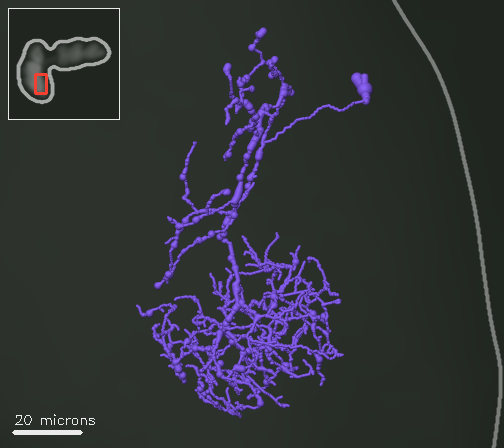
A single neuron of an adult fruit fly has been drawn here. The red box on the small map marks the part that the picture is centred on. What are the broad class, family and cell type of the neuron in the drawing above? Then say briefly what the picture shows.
Its broad class is visual projection neuron. Its family is hemilineage VPNp&v1_ventral. It is of cell type LC39a. It is in the brain and does not reach the nerve cord. The cell body can be seen at the upper right of the picture. The picture shows dozens of branch ends.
